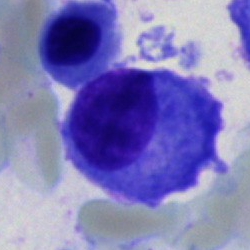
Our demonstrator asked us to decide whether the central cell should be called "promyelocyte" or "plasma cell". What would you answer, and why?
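It is a plasma cell. Check the chromatin first: it is dense and stains dark purple.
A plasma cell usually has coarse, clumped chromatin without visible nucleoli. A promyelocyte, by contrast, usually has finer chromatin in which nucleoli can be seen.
The dense chromatin here matches the plasma cell pattern rather than the finer one. Next, the nucleus sits off-centre toward the left, with a broad rim of cytoplasm extending to its right. Last, the cytoplasm stains a deep blue.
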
